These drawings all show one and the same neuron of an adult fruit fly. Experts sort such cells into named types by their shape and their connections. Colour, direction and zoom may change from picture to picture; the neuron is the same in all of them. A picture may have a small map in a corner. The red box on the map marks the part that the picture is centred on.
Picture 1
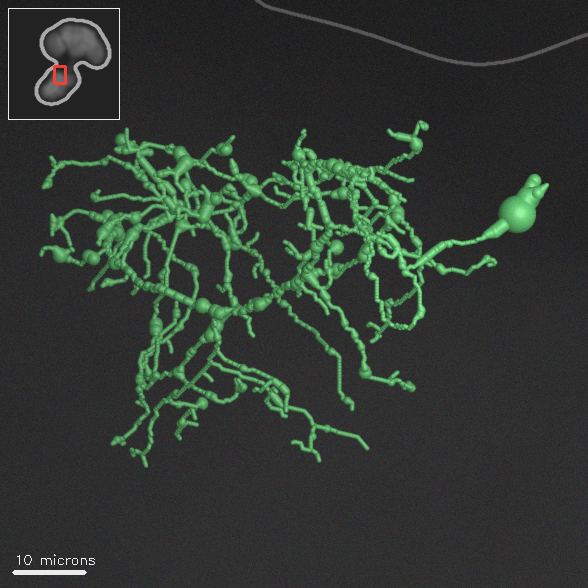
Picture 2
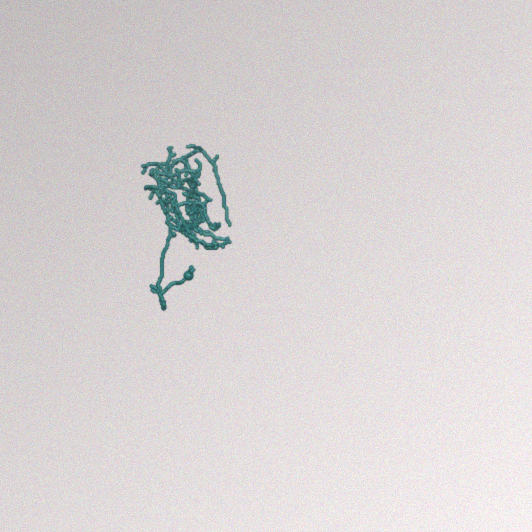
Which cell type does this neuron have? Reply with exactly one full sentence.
It is to cell type IN16B100_c that the neuron belongs.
